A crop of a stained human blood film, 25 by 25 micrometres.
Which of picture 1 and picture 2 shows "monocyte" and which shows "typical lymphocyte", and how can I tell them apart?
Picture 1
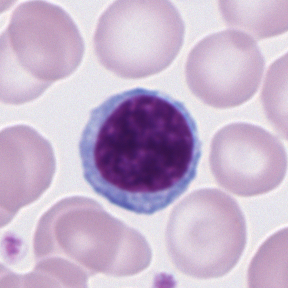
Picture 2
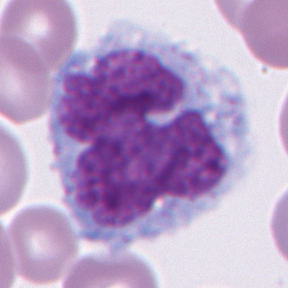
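First, the names: the typical lymphocyte is in picture 1 and the monocyte is in picture 2. Point one, the outline: both cells are roughly round, but the monocyte's edge is faintly ragged. Point two, the nucleus of the typical lymphocyte: it is round in outline and about 9 micrometres across, in a cell about 11 micrometres across, and it fills about 60% of the cell's area. Point three, the chromatin: in the typical lymphocyte it is dark purple and coarsely clumped, and no nucleolus can be seen.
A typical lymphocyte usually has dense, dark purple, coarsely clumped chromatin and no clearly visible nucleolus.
Point four, the cytoplasm: the monocyte's is pale greyish blue, and its rim is narrowest on the left side of the nucleus. The typical lymphocyte's cytoplasm shows no clear vacuoles. Point five, the granules: fine pinkish-violet granules are scattered through the monocyte's cytoplasm.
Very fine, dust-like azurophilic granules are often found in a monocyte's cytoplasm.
Last, the surroundings: red cells lie close around the typical lymphocyte without overlapping it. Red cells with pale centres lie around the monocyte, but none lies over it.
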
